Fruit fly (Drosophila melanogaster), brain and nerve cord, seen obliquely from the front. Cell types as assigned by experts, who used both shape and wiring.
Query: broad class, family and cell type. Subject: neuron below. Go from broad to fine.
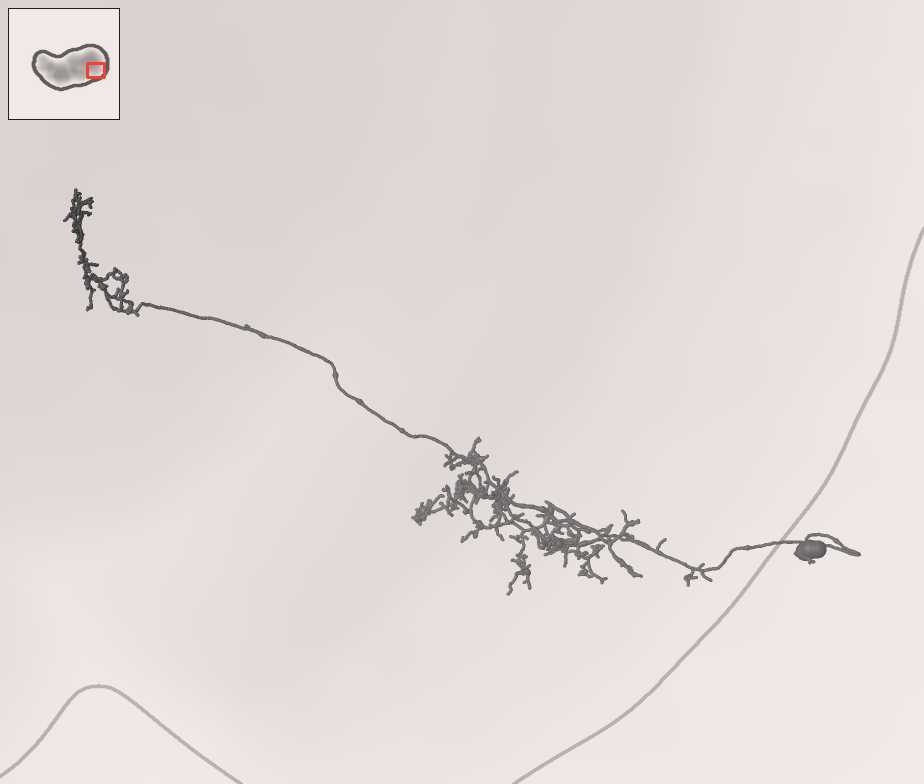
optic-lobe intrinsic neuron; Tm; Tm37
